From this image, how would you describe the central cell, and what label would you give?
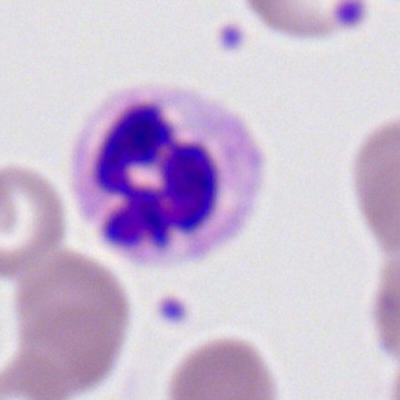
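Within the nucleus, the chromatin is dense, clumped and dark purple, with no nucleoli visible. The cytoplasm lacks large, coarse orange-red granules and shows no vacuoles. Its name is segmented neutrophil.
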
